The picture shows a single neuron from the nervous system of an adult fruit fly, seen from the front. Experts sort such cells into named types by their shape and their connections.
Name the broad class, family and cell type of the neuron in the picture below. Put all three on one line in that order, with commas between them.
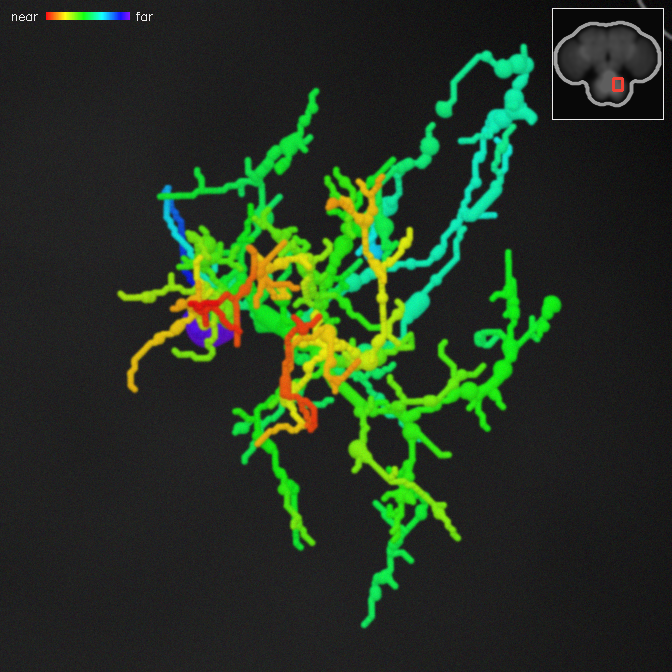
nerve-cord intrinsic neuron, hemilineage 20A.22A, IN20A.22A044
